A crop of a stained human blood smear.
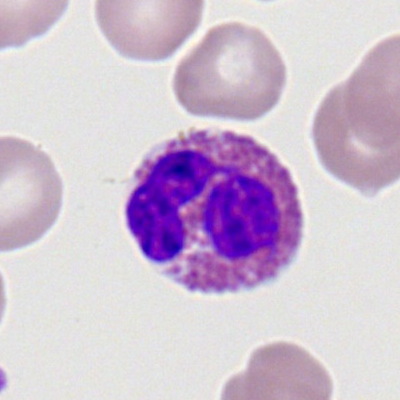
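Eosinophil in a stained human blood smear under the light microscope. Its nucleus has two lobes, lying side by side, one on the left and one on the right. The chromatin, I note, is coarsely clumped. The granules are coarse, and each one can be picked out on its own.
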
